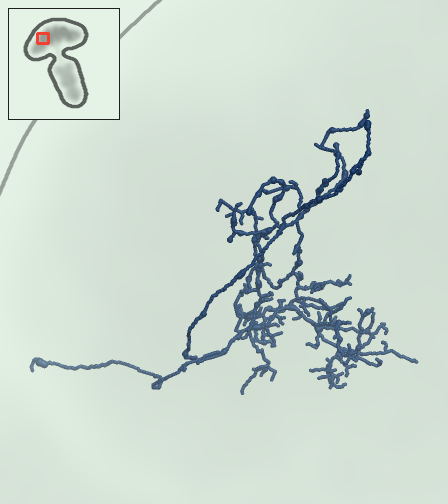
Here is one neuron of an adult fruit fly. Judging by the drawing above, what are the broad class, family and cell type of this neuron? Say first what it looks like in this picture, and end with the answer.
It lies in the brain. Its cell body lies at the lower left of the picture. Dozens of branch ends can be seen. Its broad class is central-brain intrinsic neuron. The family is hemilineage LHa2. The cell type is CB2938.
